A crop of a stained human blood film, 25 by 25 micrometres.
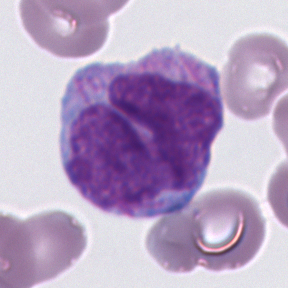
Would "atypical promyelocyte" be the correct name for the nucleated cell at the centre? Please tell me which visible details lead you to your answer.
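Nucleus folded; a deep cleft runs into it from the top. Nucleus takes up about 70% of cell area. Top edge of the cell slightly ragged. No vacuoles in the cytoplasm. A red cell lies close against the lower right edge and shows a bright, shiny crescent.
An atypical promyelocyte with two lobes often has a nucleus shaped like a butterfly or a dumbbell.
The cleft, folded nucleus is in keeping with that. Atypical promyelocyte fits this cell better than myeloblast.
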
